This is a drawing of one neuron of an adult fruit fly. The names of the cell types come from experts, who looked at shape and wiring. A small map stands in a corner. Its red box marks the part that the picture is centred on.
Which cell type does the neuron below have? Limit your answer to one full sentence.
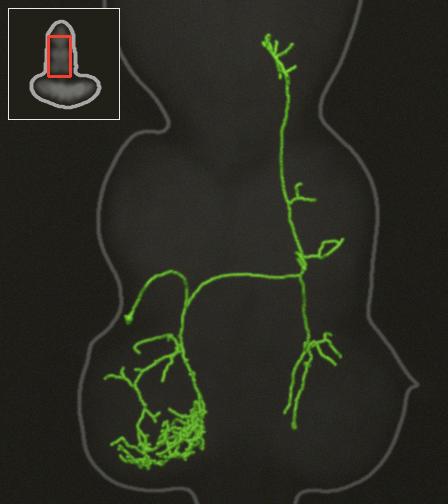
The cell type of this neuron is IN08B046.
